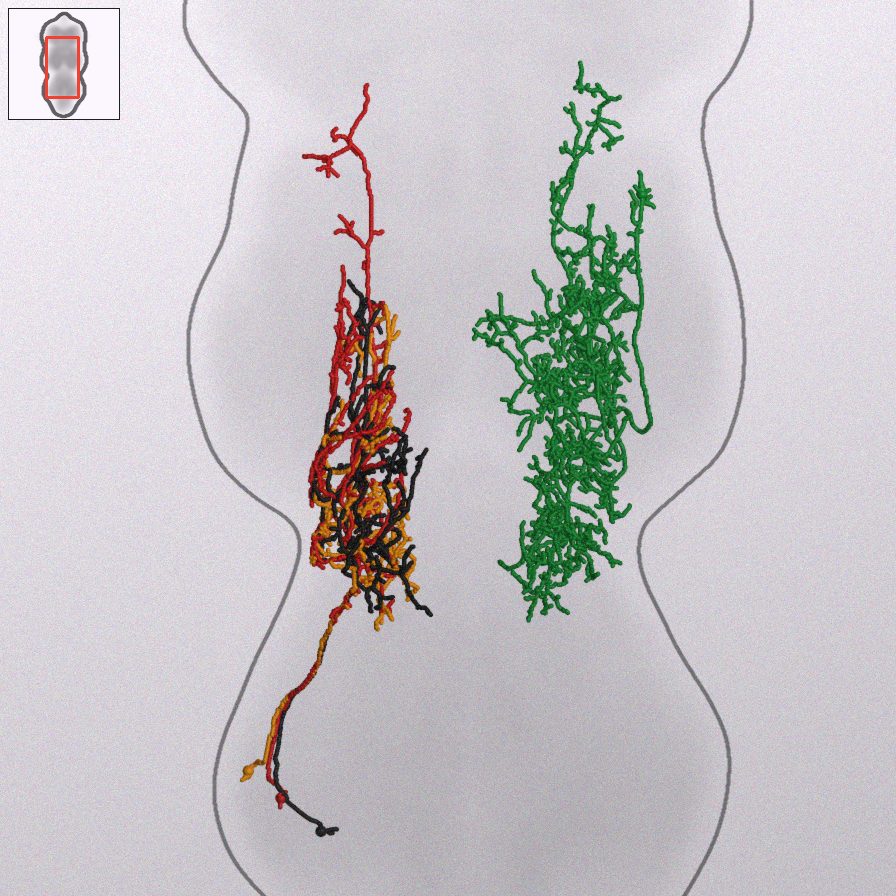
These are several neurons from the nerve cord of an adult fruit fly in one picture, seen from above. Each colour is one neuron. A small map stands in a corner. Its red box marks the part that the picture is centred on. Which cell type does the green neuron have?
IN11B012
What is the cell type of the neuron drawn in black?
IN16B059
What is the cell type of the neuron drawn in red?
IN16B047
